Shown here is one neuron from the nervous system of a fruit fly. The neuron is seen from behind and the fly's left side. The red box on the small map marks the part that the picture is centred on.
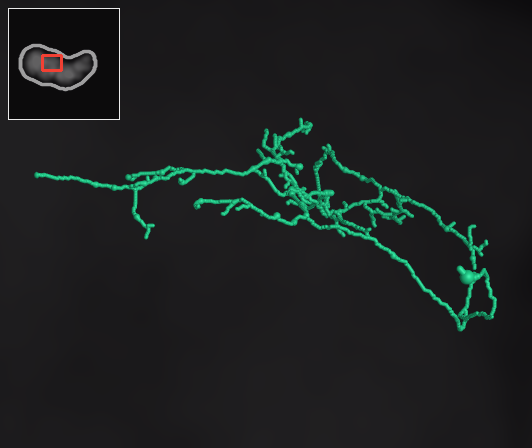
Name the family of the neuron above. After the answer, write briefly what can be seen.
The family is hemilineage VPNp&v1_ventral. It is a central-brain intrinsic neuron. Its cell body lies on the right of the picture. The picture shows dozens of branch ends.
